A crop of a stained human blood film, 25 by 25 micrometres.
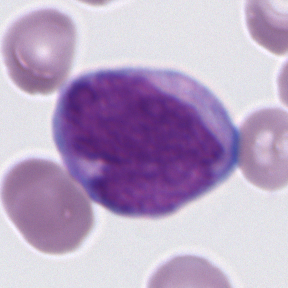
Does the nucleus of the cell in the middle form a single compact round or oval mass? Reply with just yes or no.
Yes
